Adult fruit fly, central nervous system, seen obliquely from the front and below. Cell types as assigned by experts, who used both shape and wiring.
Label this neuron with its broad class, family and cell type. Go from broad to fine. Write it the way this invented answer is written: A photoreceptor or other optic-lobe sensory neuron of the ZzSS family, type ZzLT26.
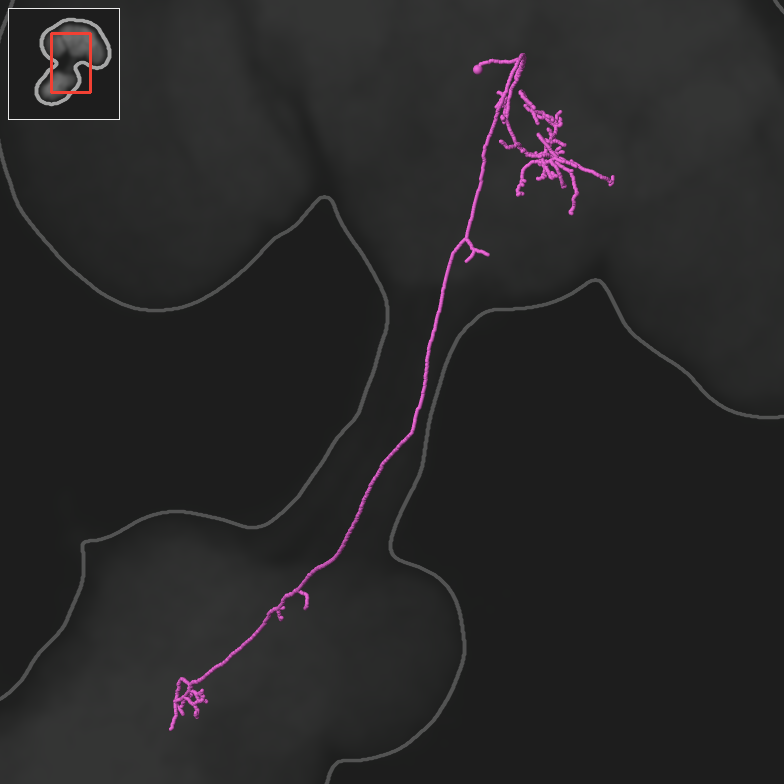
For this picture: A descending neuron of hemilineage PSp2, type DNpe015.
